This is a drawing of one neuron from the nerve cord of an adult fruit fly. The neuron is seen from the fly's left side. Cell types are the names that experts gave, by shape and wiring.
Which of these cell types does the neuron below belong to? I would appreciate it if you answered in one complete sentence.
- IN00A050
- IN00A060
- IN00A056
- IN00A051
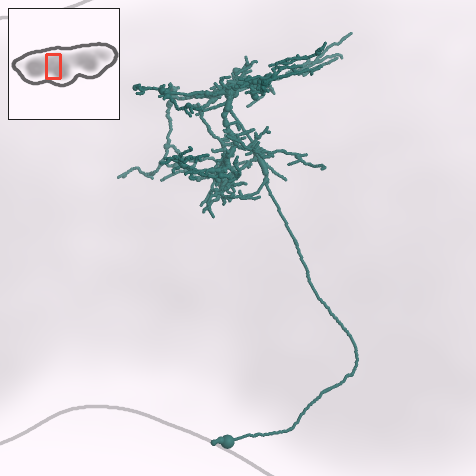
This neuron is a member of the IN00A056 cell type.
